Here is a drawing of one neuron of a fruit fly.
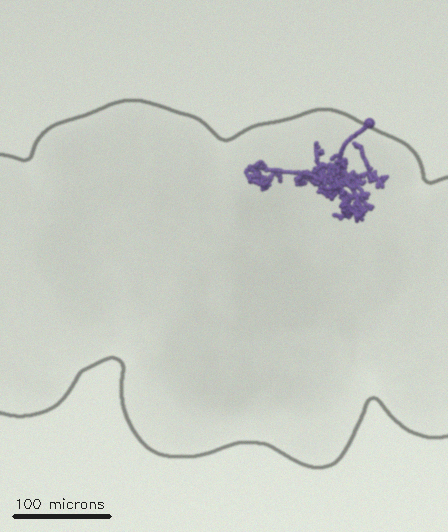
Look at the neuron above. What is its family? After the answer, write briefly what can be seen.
The family is hemilineage VLPd&p1_posterior. This is a central-brain intrinsic neuron. The cell body is at the upper right of the picture. By the scale bar it is about 150 microns wide in this view.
